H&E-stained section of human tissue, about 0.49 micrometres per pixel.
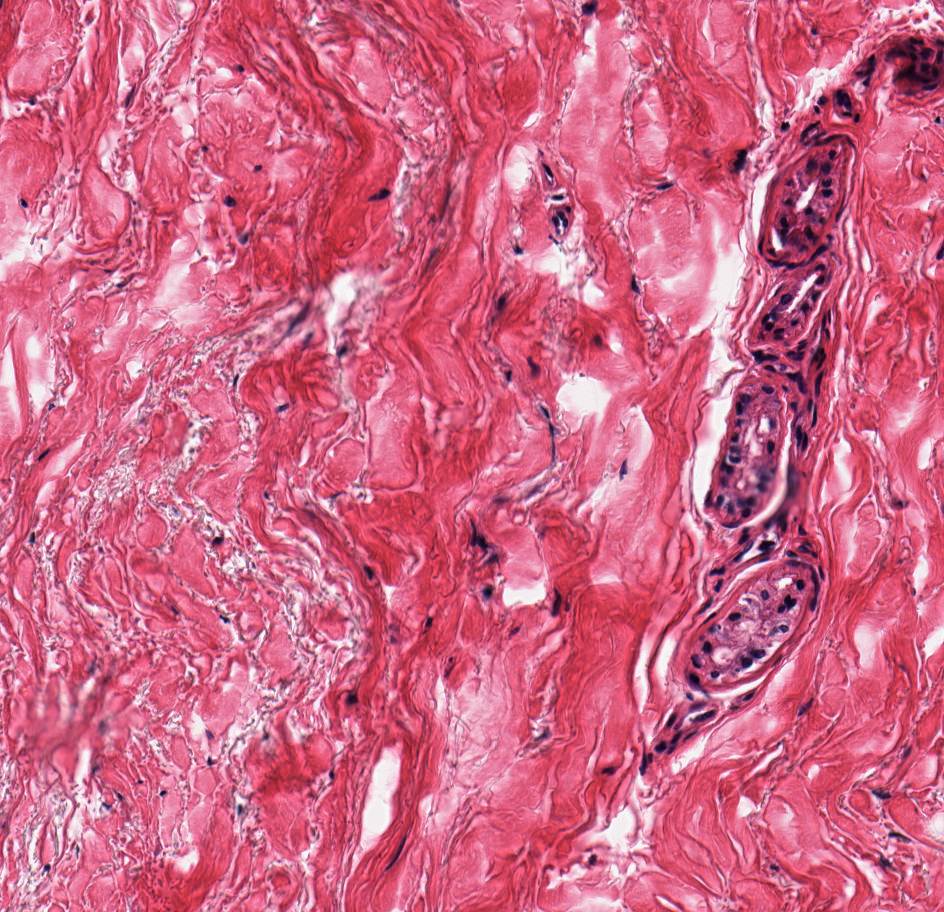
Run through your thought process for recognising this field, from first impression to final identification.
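The tissue shown is dermis. Most of the field consists of thick, densely eosinophilic collagen bundles following wavy, mainly vertical courses. The stroma is sparsely cellular, with only scattered small dark spindle-shaped nuclei.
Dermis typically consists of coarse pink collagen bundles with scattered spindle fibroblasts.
Along the right side runs a vertical chain of several small tubular profiles with narrow, slit-like lumens.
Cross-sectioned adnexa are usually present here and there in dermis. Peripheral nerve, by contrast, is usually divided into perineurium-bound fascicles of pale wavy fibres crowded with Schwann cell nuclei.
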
